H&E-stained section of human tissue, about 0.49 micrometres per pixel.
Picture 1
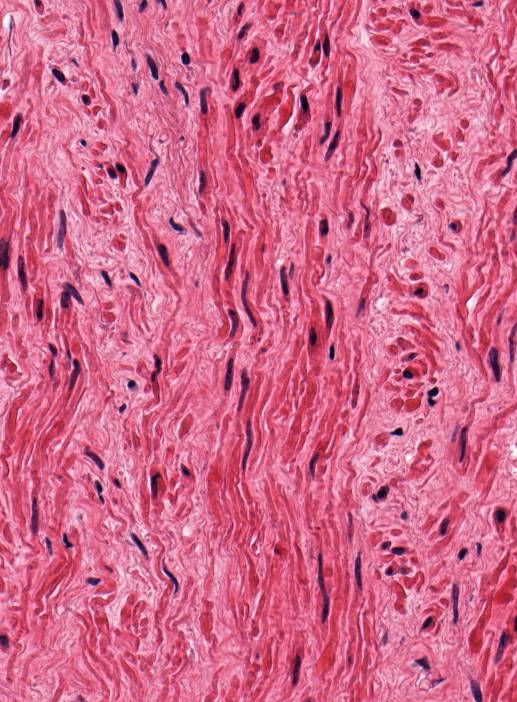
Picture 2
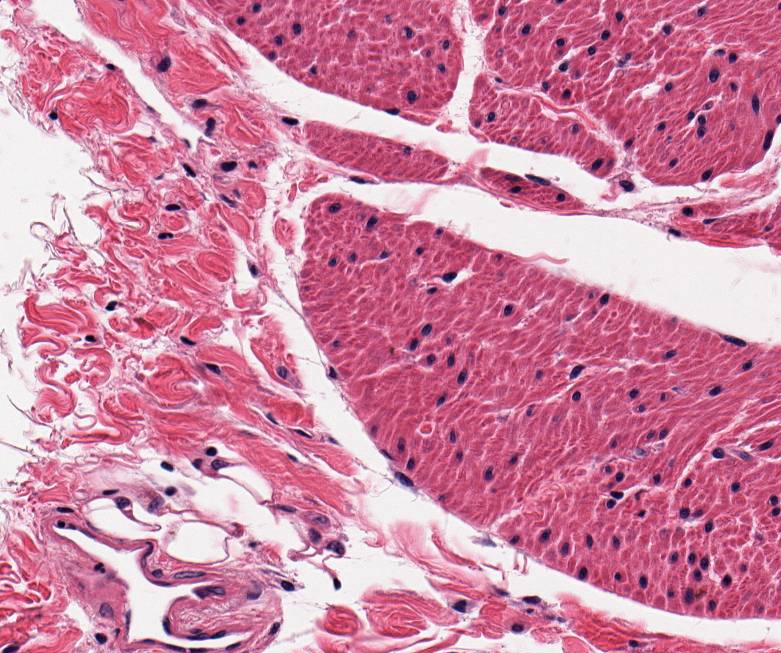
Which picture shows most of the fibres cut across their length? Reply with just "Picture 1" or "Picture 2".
Picture 2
